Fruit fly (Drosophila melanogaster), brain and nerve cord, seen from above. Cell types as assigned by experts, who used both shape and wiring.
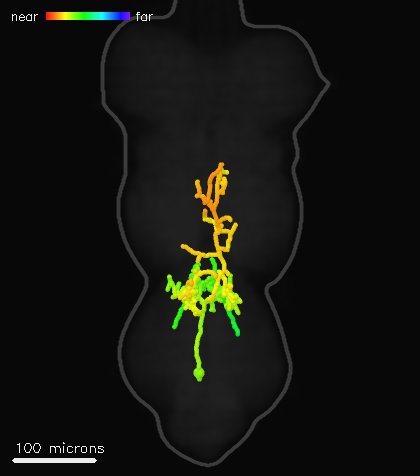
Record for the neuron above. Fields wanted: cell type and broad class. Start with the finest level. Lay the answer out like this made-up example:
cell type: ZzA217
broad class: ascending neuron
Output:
cell type: INXXX355
broad class: nerve-cord intrinsic neuron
